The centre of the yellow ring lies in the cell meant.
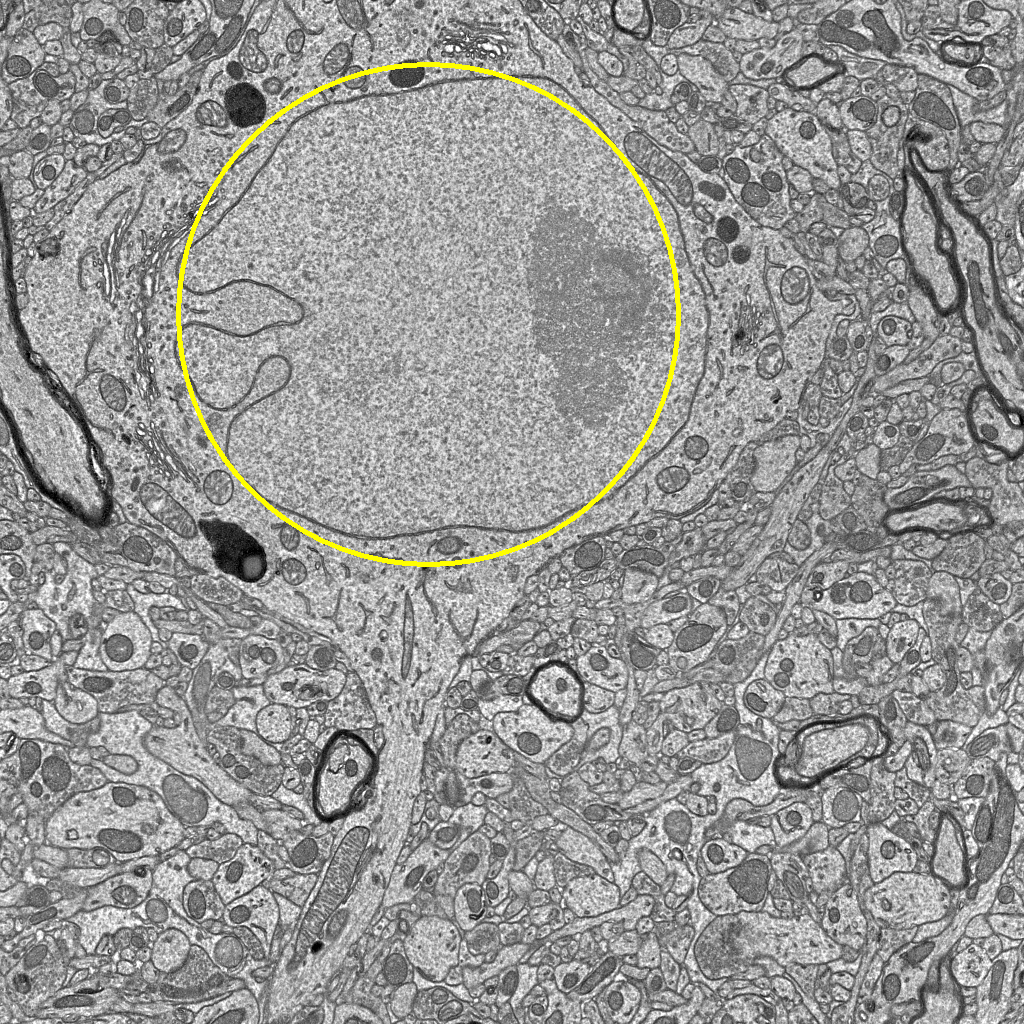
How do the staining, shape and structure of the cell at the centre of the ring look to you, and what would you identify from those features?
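The large, round nucleus shows whole, filling most of the ring. Two deep, finger-like envelope folds enter from the left, and a large, irregular darker granular patch lies in the right half. A thick process descends from below the nucleus. It is an excitatory neuron.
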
